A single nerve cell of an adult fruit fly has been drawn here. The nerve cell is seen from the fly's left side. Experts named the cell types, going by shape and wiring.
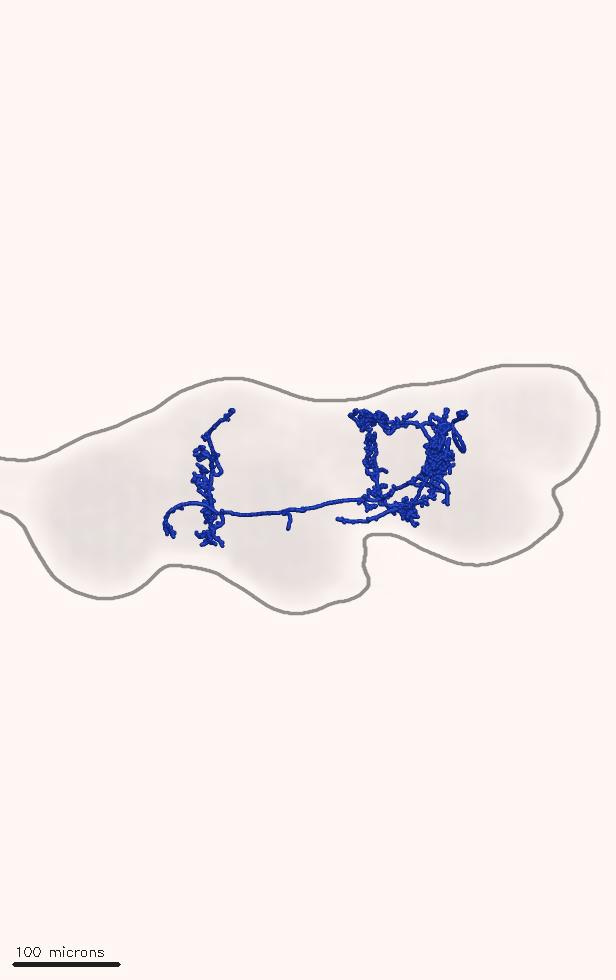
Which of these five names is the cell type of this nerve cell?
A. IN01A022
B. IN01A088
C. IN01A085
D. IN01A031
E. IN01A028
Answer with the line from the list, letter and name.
D. IN01A031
